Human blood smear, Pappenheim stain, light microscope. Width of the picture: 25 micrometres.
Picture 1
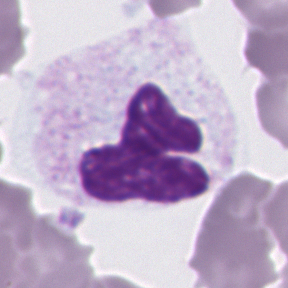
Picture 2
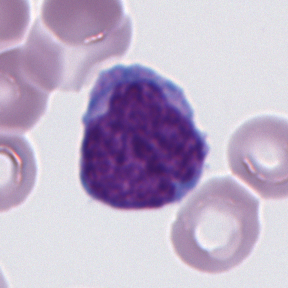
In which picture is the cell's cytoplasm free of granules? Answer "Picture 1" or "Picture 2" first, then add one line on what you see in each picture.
Picture 2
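In picture 1: Fine lilac-pink granules are scattered throughout the cytoplasm.
In picture 2: No distinct granules are visible in the cytoplasm.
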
